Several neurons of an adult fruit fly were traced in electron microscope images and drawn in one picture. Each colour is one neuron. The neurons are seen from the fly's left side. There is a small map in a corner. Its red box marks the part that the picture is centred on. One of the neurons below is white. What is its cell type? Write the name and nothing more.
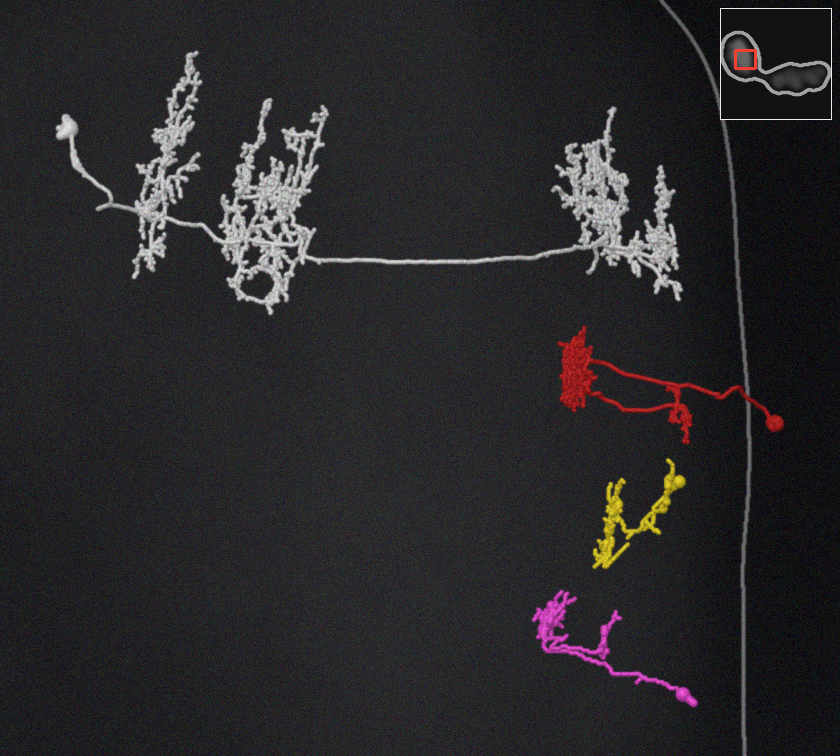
TmY15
